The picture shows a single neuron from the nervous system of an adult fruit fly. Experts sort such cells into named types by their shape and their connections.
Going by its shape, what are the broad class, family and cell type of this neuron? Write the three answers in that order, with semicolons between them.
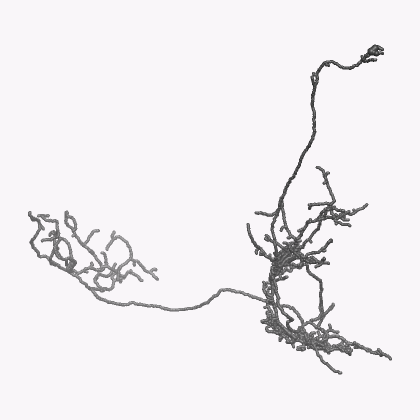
visual centrifugal neuron; LPT; LPT110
